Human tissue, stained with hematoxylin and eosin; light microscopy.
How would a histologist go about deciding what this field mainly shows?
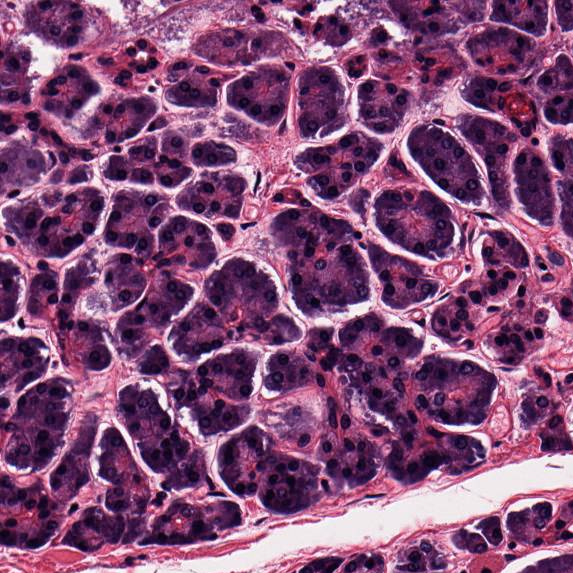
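This field mainly shows exocrine pancreas. Notice first how the rounded and polygonal glandular acini lie closely packed throughout, divided only by thin strands of pink connective tissue.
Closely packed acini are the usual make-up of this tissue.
Now look at their nuclei: small, round and dark.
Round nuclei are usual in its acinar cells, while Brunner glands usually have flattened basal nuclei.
The acinar lumina are tiny and inconspicuous, not dilated. Near the upper right, a small vessel holds red blood cells.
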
